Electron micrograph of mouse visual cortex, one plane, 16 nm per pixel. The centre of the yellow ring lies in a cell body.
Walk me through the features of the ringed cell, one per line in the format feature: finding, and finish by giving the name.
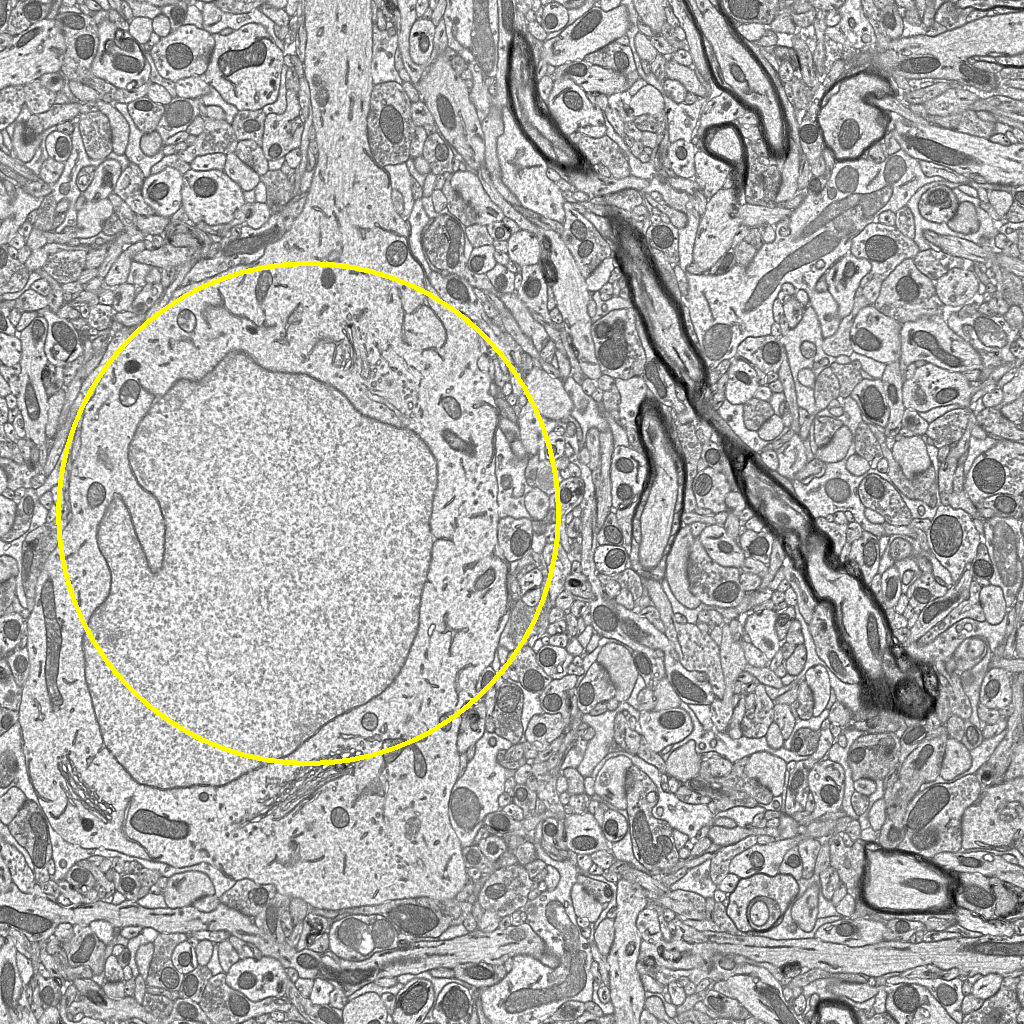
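Nucleus: large, irregular, whole profile within the section
Envelope: one deep, narrow infolding on the left
Cytoplasm: pale rim, widening to the lower left, where the body continues beyond the ring
Process: thick, pale, leaving the top and running straight upward
Name: excitatory neuron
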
